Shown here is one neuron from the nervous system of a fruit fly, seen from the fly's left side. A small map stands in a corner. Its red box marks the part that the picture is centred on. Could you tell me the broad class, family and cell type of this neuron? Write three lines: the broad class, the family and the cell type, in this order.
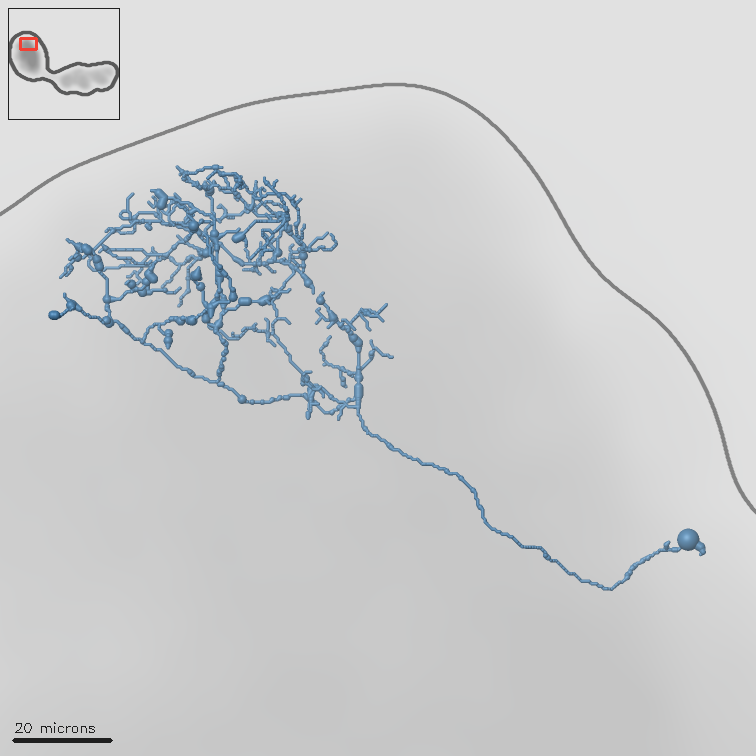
central-brain intrinsic neuron
hemilineage DM4_dorsal
SMP406_b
